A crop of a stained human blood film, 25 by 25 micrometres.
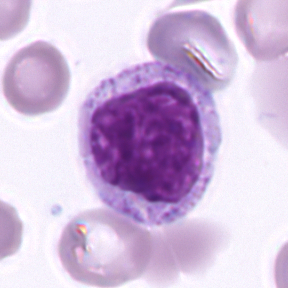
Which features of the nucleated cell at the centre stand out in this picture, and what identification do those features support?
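Most of the cell is occupied by the nucleus, in which no distinct nucleoli are visible. Fine purple granules are scattered through the cytoplasm, which shows no vacuoles. The cell is a myelocyte.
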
